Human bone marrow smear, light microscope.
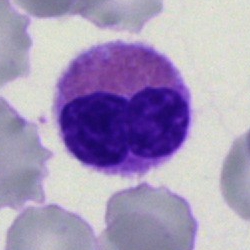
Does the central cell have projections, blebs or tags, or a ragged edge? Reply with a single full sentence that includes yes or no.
No, the edge of this cell is smooth and even, not rough.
